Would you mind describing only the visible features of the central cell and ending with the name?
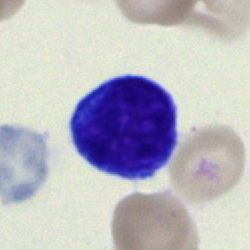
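It's got a round outline with a smooth edge. The chromatin is dense, clumped into darker patches. You won't see distinct nucleoli, and no granules are visible in the cell either. It's a lymphocyte.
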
